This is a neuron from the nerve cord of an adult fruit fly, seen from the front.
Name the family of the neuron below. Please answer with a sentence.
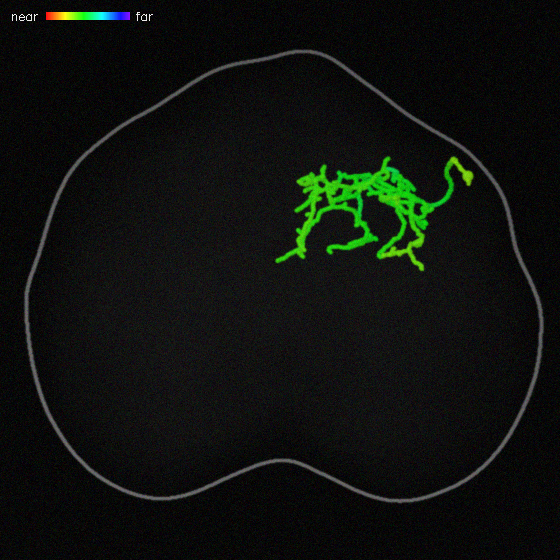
The family is hemilineage 11B.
